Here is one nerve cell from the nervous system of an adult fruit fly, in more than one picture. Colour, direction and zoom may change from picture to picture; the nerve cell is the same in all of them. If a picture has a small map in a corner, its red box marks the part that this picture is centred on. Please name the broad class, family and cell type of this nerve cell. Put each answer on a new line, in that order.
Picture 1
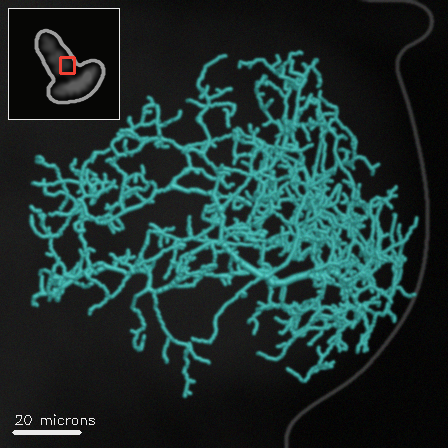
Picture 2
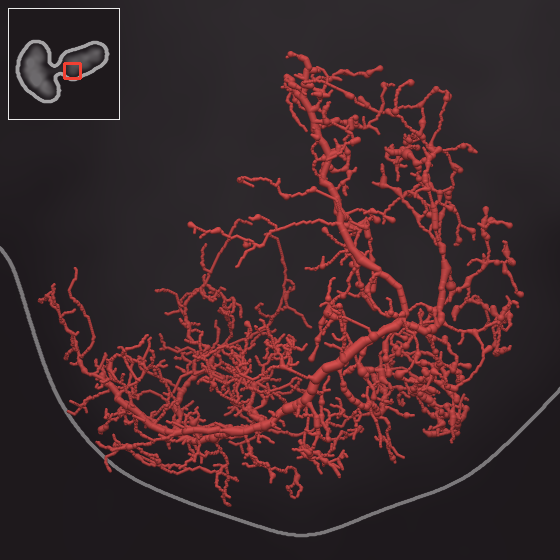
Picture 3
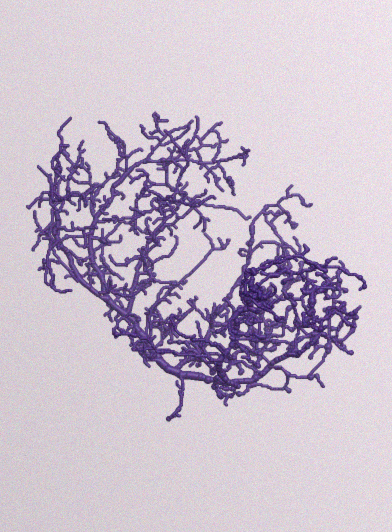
nerve-cord intrinsic neuron
hemilineage 13A
IN13A008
